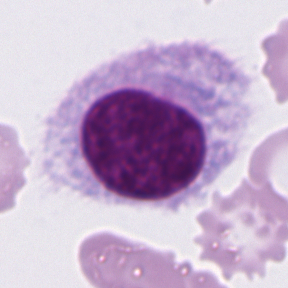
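Hairy cell at the centre of the stained blood smear: its edge looks ragged and frayed rather than smooth. The nucleus seems oval, with a smooth outline and no lobes. Its chromatin appears dark purple and coarsely patchy. I can make out no clear vacuoles in the cytoplasm.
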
